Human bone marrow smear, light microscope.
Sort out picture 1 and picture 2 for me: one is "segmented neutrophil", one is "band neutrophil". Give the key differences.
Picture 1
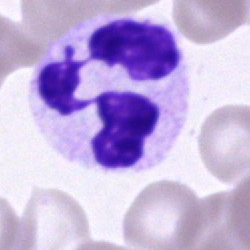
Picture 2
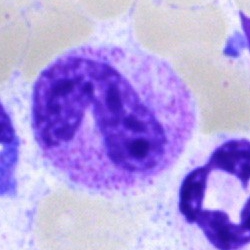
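The first picture is the segmented neutrophil, and the second is the band neutrophil. In the second, the nucleus is a thick curved band bent into an upside-down U, with a pale notch coming in from below.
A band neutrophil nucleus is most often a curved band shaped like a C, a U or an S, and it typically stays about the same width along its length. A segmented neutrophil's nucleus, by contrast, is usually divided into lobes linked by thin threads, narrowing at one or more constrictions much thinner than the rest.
Otherwise the two look much alike: both have a round, smooth outline, coarse clumped chromatin, no visible nucleoli and no vacuoles in the cytoplasm. The chromatin is dark purple in the first and shows darker patches within the nucleus in the second. Red cells without nuclei lie around the first cell, and a neighbouring cell with a dark, ring-like nucleus sits at the lower right of the second.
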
